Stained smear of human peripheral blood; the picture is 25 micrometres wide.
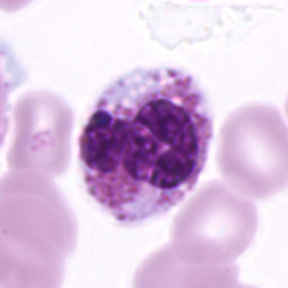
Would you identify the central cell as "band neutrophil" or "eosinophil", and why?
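Eosinophil. The nucleus consists of two large lobes lying side by side, left and right.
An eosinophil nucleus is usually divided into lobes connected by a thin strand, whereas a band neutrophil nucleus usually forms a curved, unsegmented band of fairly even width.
The cell is about 14 by 11 micrometres. Reddish-pink granules are scattered in the cytoplasm, sparse below the nucleus, leaving a pale clear patch.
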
